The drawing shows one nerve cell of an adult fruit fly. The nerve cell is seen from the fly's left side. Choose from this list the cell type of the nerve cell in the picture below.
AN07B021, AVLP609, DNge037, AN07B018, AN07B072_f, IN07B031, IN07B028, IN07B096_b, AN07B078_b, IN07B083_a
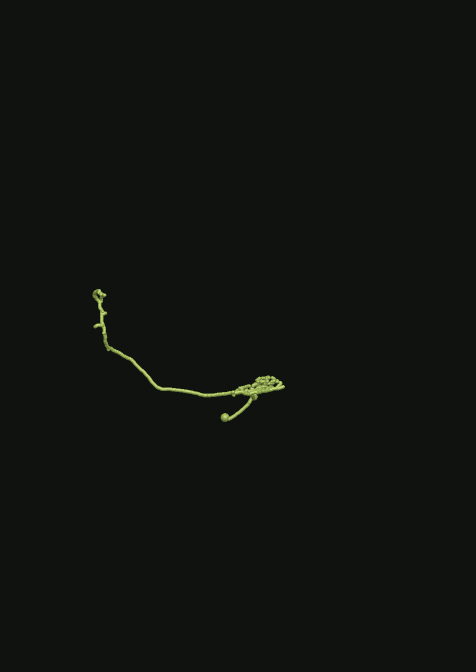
AN07B078_b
